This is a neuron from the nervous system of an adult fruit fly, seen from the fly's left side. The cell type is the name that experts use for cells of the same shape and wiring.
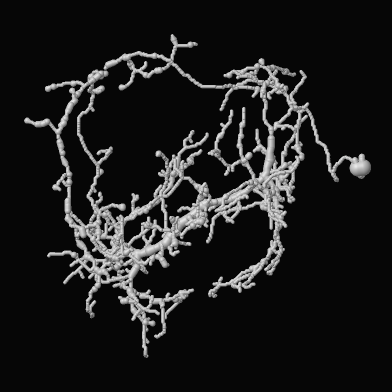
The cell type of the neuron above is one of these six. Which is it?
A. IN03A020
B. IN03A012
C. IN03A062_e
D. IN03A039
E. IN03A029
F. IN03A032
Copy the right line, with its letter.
A. IN03A020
